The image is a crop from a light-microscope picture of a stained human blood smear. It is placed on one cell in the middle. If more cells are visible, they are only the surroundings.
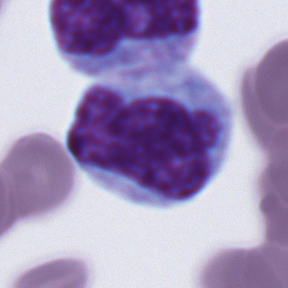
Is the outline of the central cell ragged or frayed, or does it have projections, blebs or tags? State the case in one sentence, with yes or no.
No, along its edge the cell is smooth rather than rough.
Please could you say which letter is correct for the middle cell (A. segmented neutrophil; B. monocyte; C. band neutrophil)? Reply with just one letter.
B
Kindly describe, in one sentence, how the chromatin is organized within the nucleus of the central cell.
Chromatin in the nucleus here is coarsely clumped.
